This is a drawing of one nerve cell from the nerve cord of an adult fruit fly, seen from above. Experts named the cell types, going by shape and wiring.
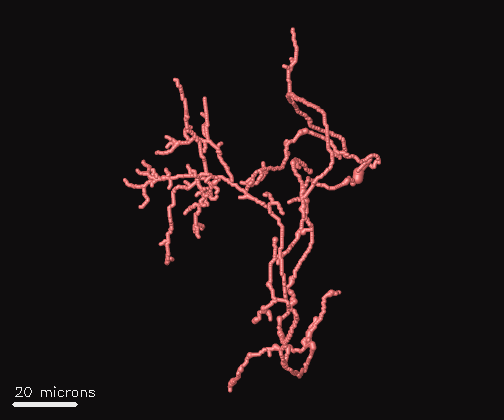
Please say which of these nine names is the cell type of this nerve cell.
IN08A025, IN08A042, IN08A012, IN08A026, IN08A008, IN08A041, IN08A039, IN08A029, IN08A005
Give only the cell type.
IN08A042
